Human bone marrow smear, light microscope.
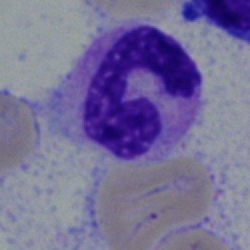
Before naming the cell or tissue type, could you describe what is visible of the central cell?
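The nucleus is bent into a C shape, opening toward the right, and runs as one continuous band rather than separate lobes. Chromatin is dark purple and coarsely clumped; cytoplasm is pale pinkish-lilac. This is a band neutrophil.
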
